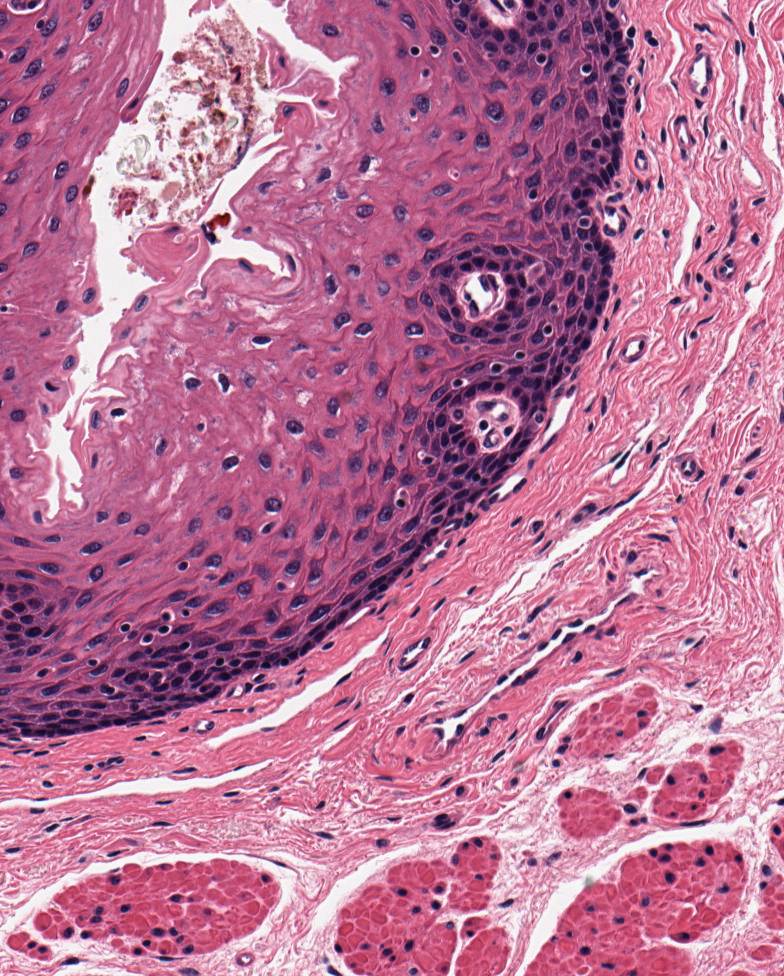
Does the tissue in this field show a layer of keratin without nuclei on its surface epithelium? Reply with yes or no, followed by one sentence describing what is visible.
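No. The epithelium is stratified squamous, and its flattened surface cells toward the upper left still contain nuclei.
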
